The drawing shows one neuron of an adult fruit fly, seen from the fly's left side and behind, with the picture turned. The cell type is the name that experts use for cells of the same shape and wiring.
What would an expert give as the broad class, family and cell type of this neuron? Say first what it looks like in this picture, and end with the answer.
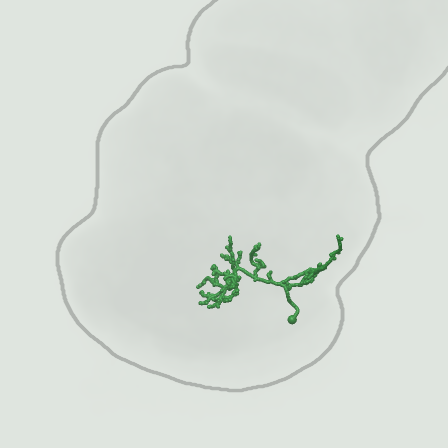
In this view it is wider than it is tall. This is a central-brain intrinsic neuron. The family is hemilineage TRdl_b. The cell type is CB2551b.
